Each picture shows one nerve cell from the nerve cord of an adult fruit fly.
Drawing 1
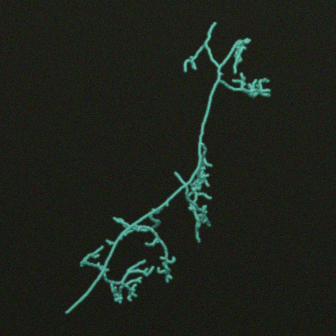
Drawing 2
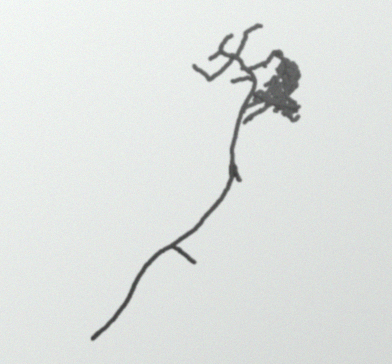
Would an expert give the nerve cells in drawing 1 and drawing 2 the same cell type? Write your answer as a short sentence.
They are of different cell types.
